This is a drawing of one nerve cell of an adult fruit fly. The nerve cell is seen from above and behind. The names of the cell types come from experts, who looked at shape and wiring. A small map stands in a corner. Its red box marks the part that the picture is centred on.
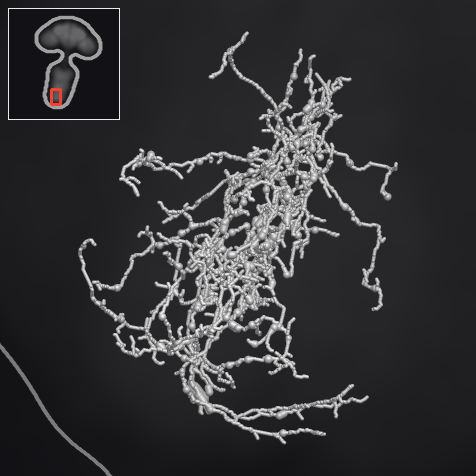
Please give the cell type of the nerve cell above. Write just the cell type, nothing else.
IN00A027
